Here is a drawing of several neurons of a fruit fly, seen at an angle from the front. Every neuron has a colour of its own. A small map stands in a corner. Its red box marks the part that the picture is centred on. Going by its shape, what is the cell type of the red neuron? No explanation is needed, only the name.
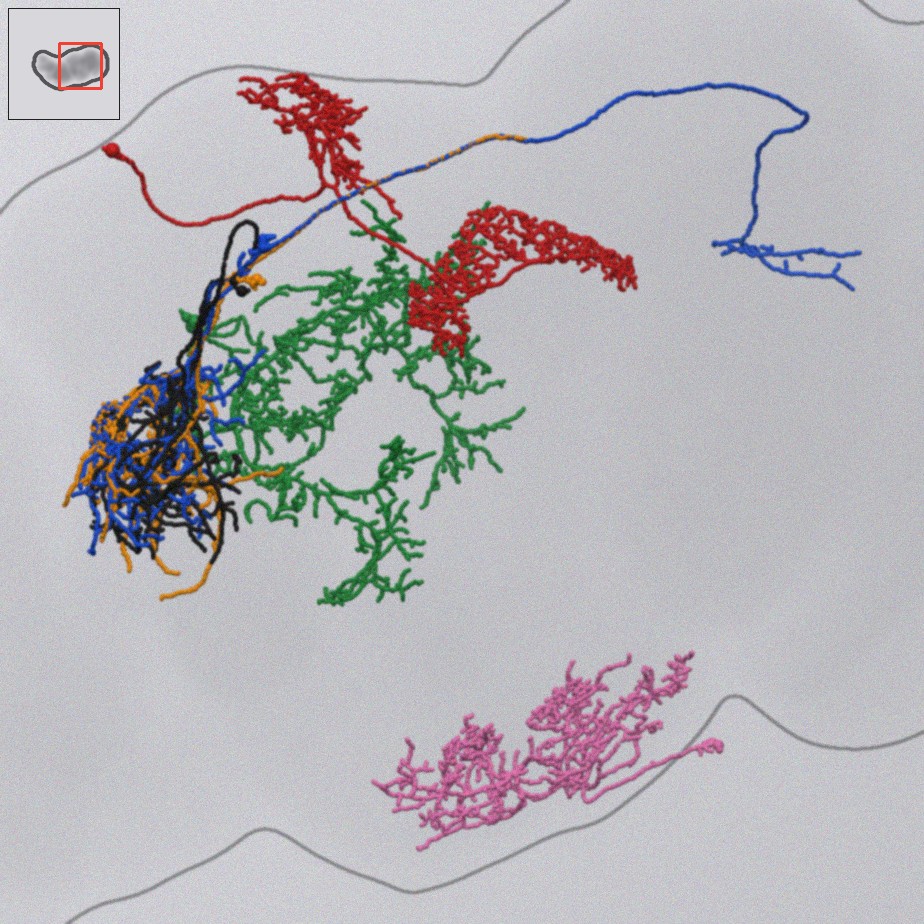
FB7B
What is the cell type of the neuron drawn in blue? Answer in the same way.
CB0829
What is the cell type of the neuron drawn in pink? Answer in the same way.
GNG042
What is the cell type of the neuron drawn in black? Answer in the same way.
CB3959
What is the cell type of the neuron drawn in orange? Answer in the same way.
PVLP007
